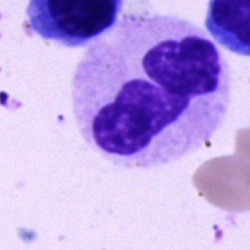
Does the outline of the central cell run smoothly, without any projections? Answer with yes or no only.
Yes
